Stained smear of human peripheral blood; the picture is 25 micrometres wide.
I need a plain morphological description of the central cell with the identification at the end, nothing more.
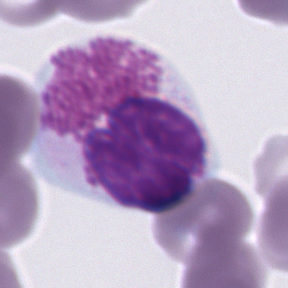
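First, the nucleus sits off-centre, toward the lower right of the cell, and its chromatin stains dark purple. The cytoplasm holds coarse reddish-purple granules, and I notice they're crowded into its upper-left part. I'm looking at an eosinophil.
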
